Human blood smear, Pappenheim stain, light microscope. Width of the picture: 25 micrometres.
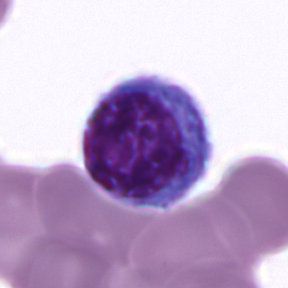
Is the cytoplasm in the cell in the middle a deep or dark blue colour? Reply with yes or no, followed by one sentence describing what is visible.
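Yes. The cytoplasm is blue.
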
